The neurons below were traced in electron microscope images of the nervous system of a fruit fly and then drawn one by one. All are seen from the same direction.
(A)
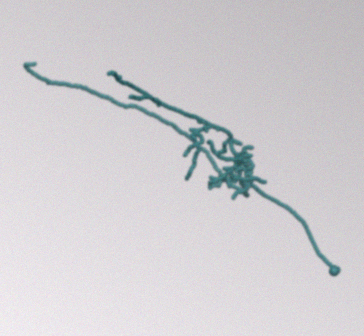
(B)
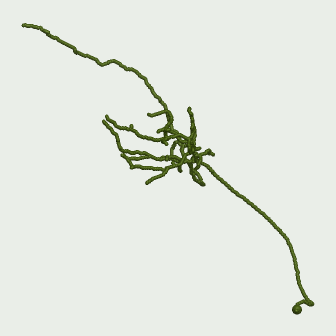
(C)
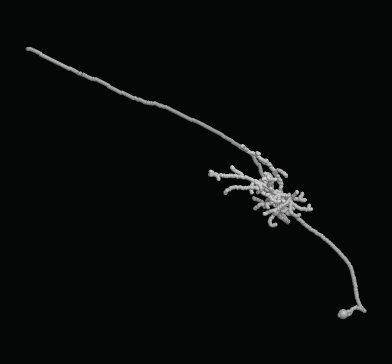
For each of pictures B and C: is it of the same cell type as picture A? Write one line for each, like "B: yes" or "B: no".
B: no
C: yes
